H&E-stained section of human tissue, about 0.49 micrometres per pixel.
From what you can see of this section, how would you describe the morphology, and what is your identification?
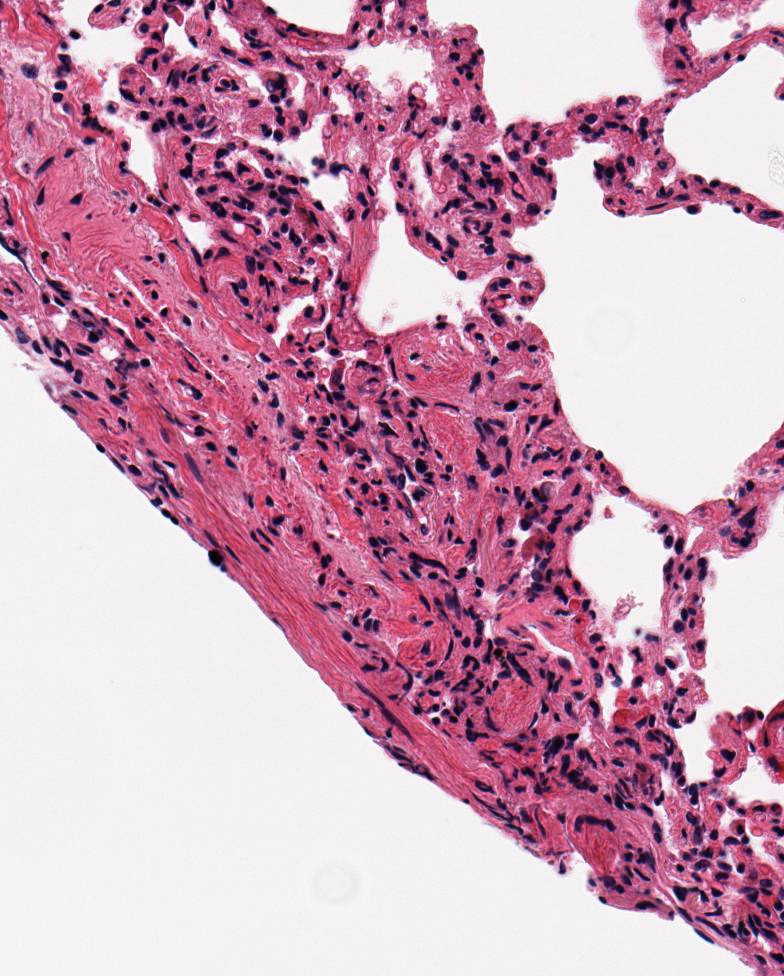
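Along the lower-left edge a dense pink fibrous band runs diagonally, while open empty spaces fill the upper right. Within that band, wavy pink collagen fibres run parallel to the smooth outer surface. Between the band and the open spaces, the tissue is thickened and crowded with many dark oval and spindle nuclei. You will find no glands anywhere in the field. This section is lung.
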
